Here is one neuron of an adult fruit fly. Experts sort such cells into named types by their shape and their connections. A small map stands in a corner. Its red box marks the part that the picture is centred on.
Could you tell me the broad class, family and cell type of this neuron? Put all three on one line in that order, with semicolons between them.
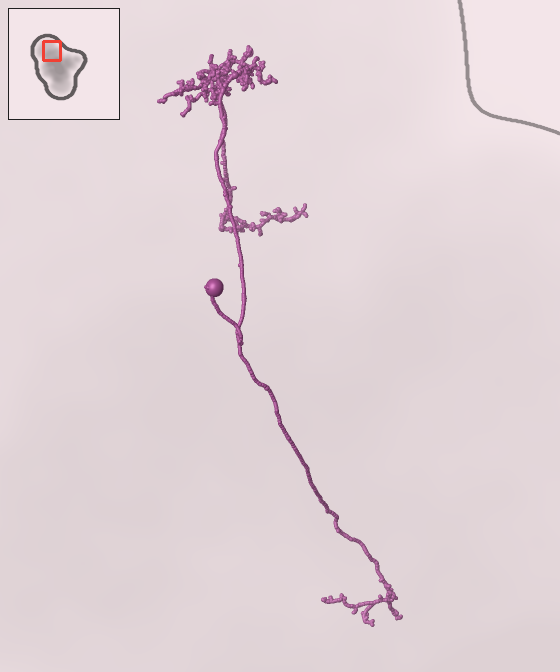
visual projection neuron; LLPC; LLPC2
